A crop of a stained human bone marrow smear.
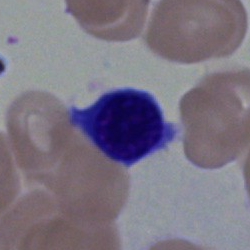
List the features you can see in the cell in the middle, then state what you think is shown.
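See that tapering tongue of cytoplasm drawn out on the left? It makes the outline irregular. There's also a second, smaller projection jutting out on the right. Apart from those, the cytoplasm is scant, and no granules are visible in it. It's a lymphocyte.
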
